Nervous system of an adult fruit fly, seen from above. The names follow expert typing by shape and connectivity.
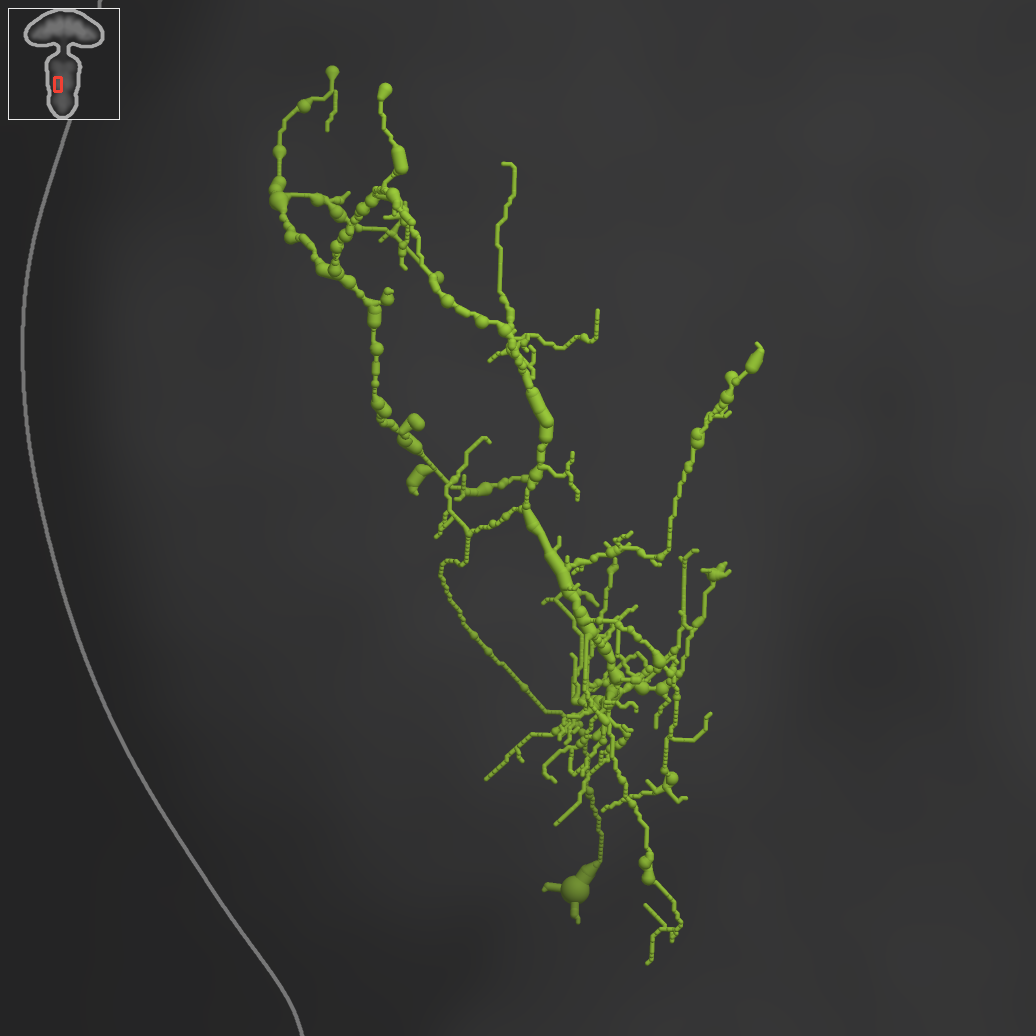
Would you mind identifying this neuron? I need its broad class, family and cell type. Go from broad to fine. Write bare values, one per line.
nerve-cord intrinsic neuron
hemilineage 03B
IN03B070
